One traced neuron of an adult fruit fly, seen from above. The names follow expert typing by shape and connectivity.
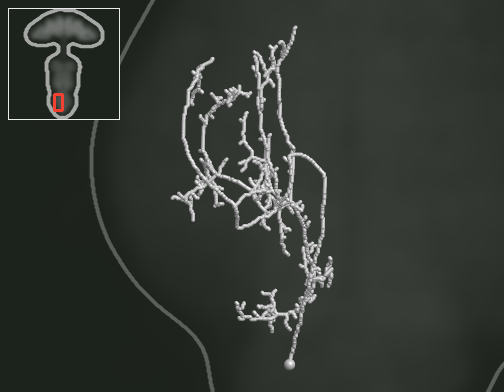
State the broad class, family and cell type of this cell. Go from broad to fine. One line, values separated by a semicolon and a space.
nerve-cord intrinsic neuron; hemilineage 03A; IN03A078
